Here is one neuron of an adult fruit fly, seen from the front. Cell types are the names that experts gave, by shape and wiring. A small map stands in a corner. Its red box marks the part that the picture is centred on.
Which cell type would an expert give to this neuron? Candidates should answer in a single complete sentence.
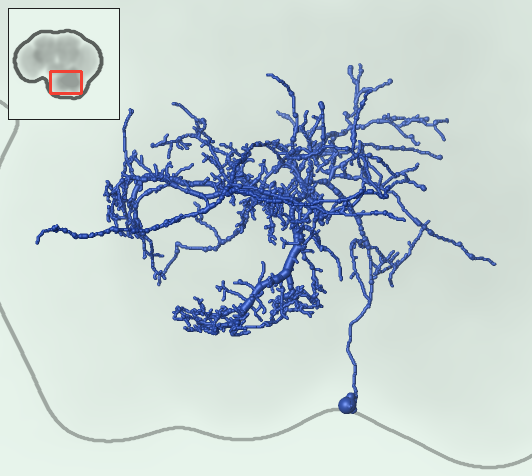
The type of this neuron is the cell type IN06B016.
